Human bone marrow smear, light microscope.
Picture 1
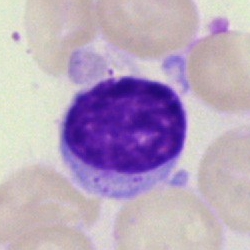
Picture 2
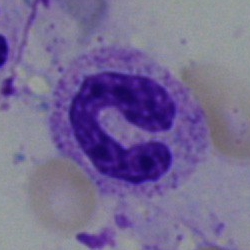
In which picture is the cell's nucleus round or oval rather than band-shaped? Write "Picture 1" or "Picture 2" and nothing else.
Picture 1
